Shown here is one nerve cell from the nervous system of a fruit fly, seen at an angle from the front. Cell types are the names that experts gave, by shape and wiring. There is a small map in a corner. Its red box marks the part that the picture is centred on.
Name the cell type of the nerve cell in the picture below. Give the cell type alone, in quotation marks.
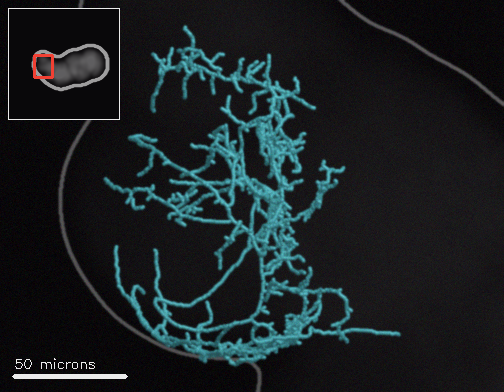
"IN01A027"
